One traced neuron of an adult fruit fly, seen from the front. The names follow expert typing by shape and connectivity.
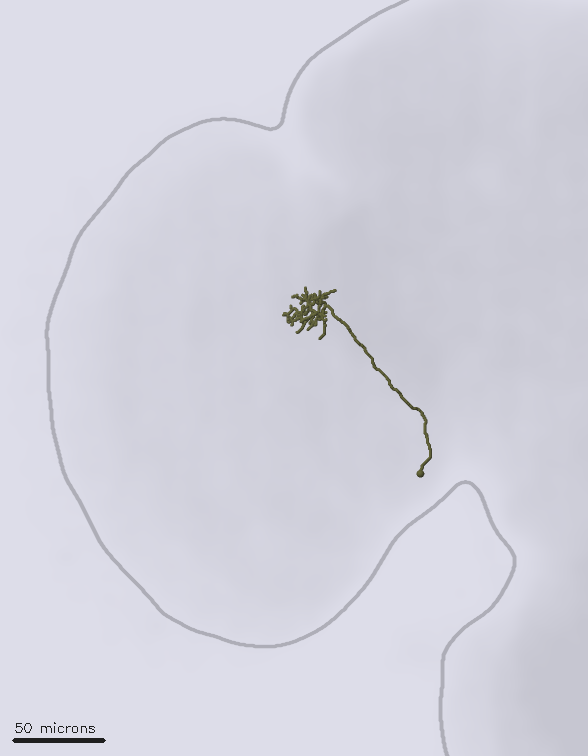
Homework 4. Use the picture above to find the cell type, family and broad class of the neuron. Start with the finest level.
Li22; Li; optic-lobe intrinsic neuron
